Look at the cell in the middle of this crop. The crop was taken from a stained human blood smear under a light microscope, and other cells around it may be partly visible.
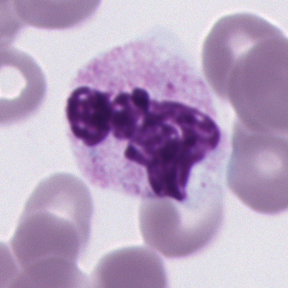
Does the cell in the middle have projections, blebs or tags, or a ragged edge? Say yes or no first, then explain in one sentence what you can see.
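No. The cell outline is rounded and smooth, without surface projections.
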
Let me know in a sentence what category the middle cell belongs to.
Regarding the central cell, it is a segmented neutrophil.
